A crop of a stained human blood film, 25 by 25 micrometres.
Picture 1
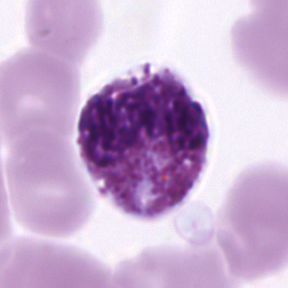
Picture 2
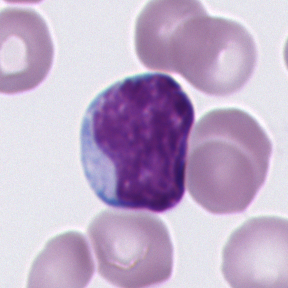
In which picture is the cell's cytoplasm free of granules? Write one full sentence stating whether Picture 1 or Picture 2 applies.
There are no visible granules in the cytoplasm of the cell in Picture 2.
